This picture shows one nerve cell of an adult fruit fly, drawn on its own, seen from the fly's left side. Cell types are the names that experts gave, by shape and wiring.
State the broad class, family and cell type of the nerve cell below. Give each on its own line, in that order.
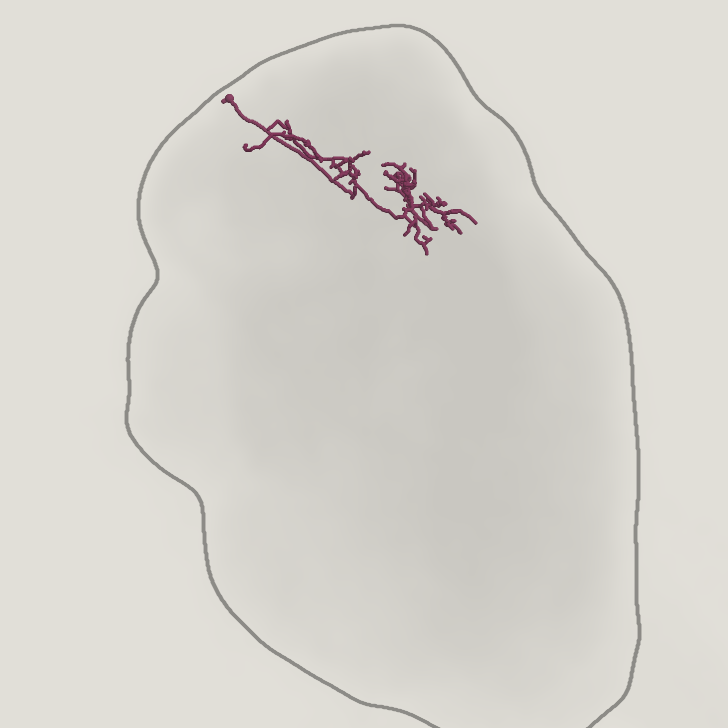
central-brain intrinsic neuron
hemilineage SMPad2
CL040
